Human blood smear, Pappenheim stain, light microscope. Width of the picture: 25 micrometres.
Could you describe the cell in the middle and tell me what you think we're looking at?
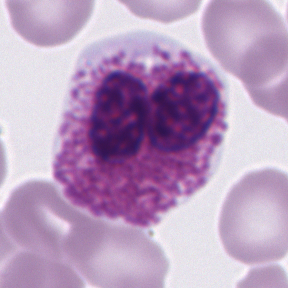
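Here the nucleus has two lobes lying side by side. Its chromatin is dark purple and coarsely clumped. The granules are reddish-purple, and a pale, granule-poor band of cytoplasm runs along the top edge of the cell. This is an eosinophil.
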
